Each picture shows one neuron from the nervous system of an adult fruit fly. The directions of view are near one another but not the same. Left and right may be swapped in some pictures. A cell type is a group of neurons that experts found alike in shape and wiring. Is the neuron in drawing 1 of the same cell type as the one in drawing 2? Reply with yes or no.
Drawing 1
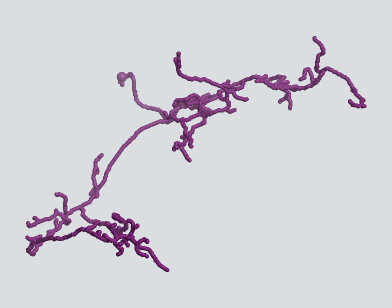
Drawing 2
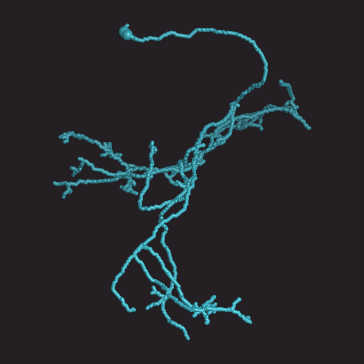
no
